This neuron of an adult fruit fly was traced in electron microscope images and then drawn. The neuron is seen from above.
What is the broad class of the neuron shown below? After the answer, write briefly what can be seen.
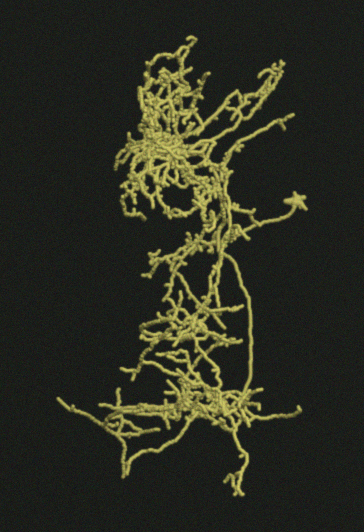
This is a central-brain intrinsic neuron. Its cell body lies on the right of the picture. Dozens of branch ends can be seen.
